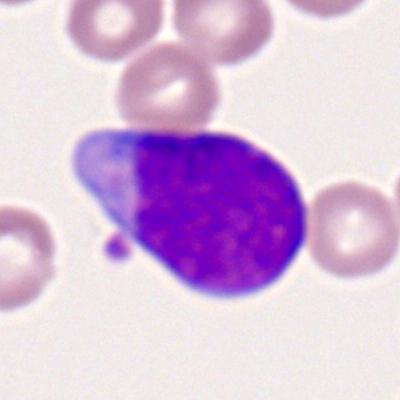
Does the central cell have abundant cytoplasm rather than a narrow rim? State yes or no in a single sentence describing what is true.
No, the cell's cytoplasm is limited to a thin rim.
